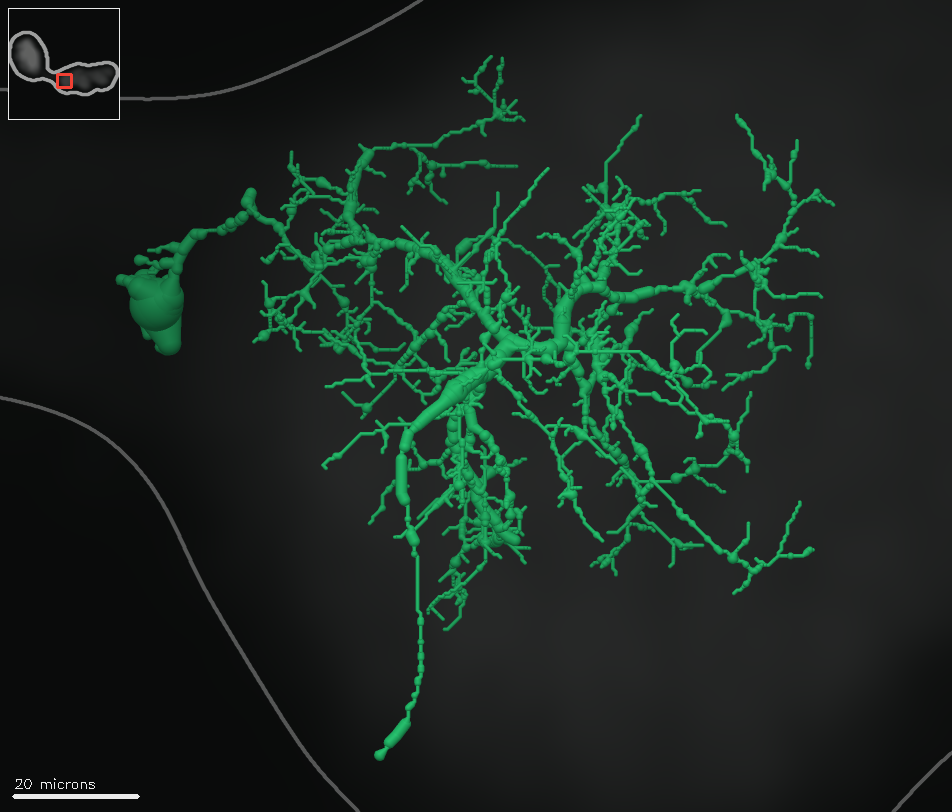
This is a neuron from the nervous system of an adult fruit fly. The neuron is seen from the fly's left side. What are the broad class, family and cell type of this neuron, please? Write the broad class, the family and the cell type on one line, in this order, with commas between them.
motor neuron of the nerve cord, hemilineage 17X, Tergotr. MN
